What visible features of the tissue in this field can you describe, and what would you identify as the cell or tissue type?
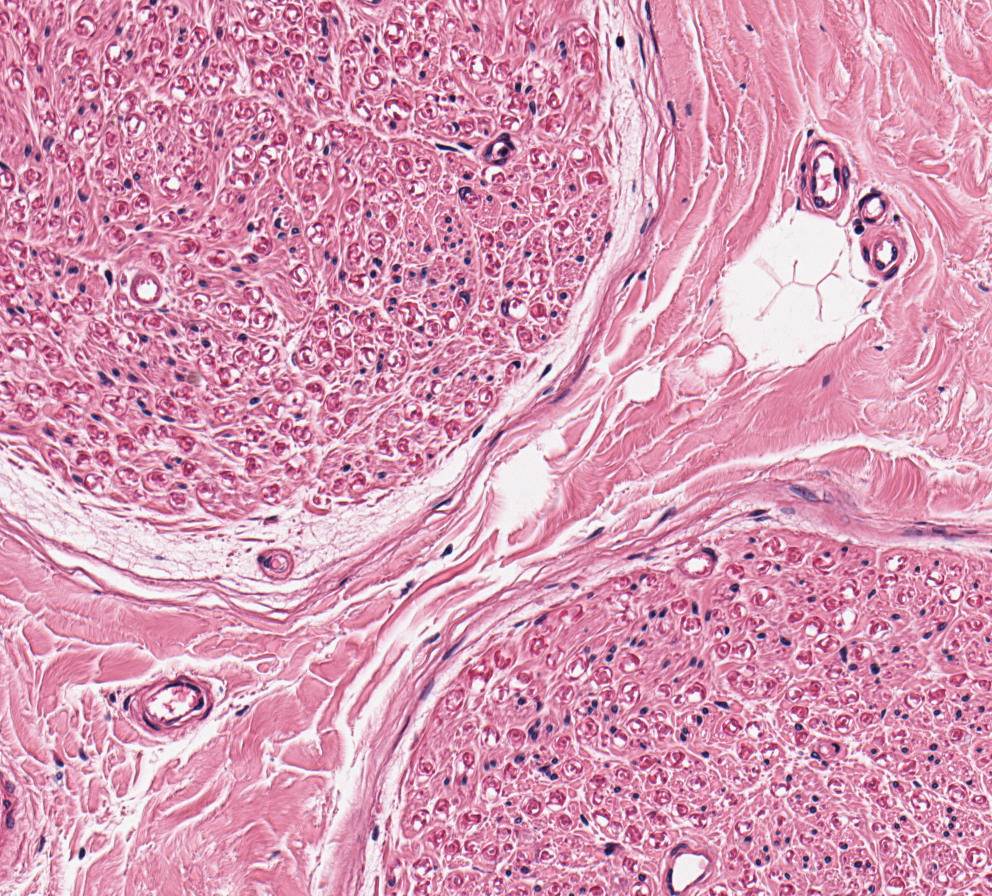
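Two large, rounded bundles of nerve fibres occupy the field, at upper left and lower right. In both, the fibres are cut across as many small round profiles, many with a small pink central axon inside a pale halo. Sparse small dark nuclei lie scattered between the profiles. This is tibial nerve.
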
